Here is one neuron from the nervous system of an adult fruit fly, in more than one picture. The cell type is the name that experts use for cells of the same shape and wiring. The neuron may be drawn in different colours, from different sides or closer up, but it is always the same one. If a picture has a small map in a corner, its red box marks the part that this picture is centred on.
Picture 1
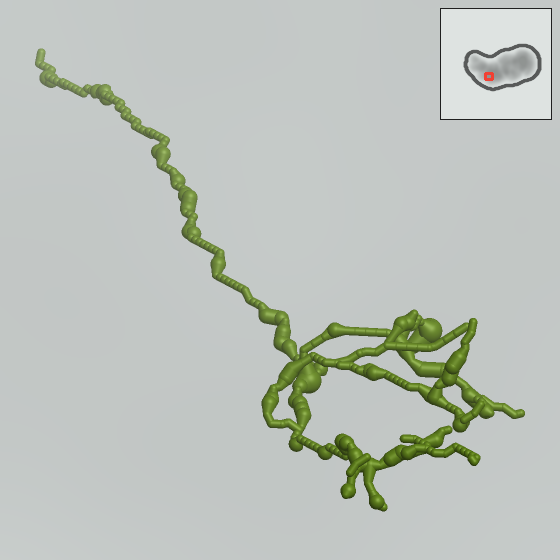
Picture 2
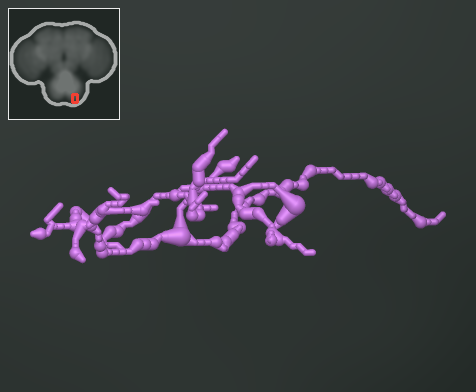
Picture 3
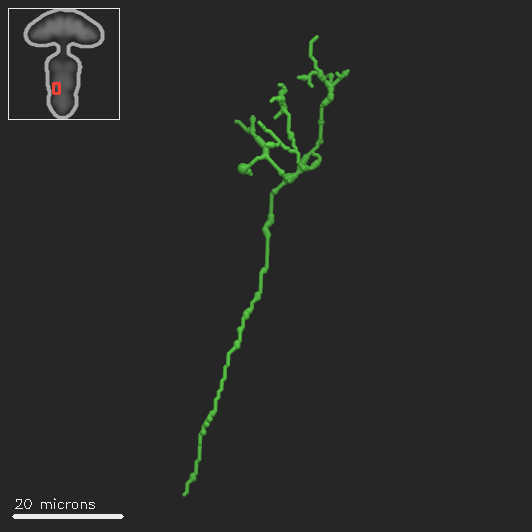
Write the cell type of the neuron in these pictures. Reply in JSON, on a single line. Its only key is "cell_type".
{"cell_type": "SNta26"}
